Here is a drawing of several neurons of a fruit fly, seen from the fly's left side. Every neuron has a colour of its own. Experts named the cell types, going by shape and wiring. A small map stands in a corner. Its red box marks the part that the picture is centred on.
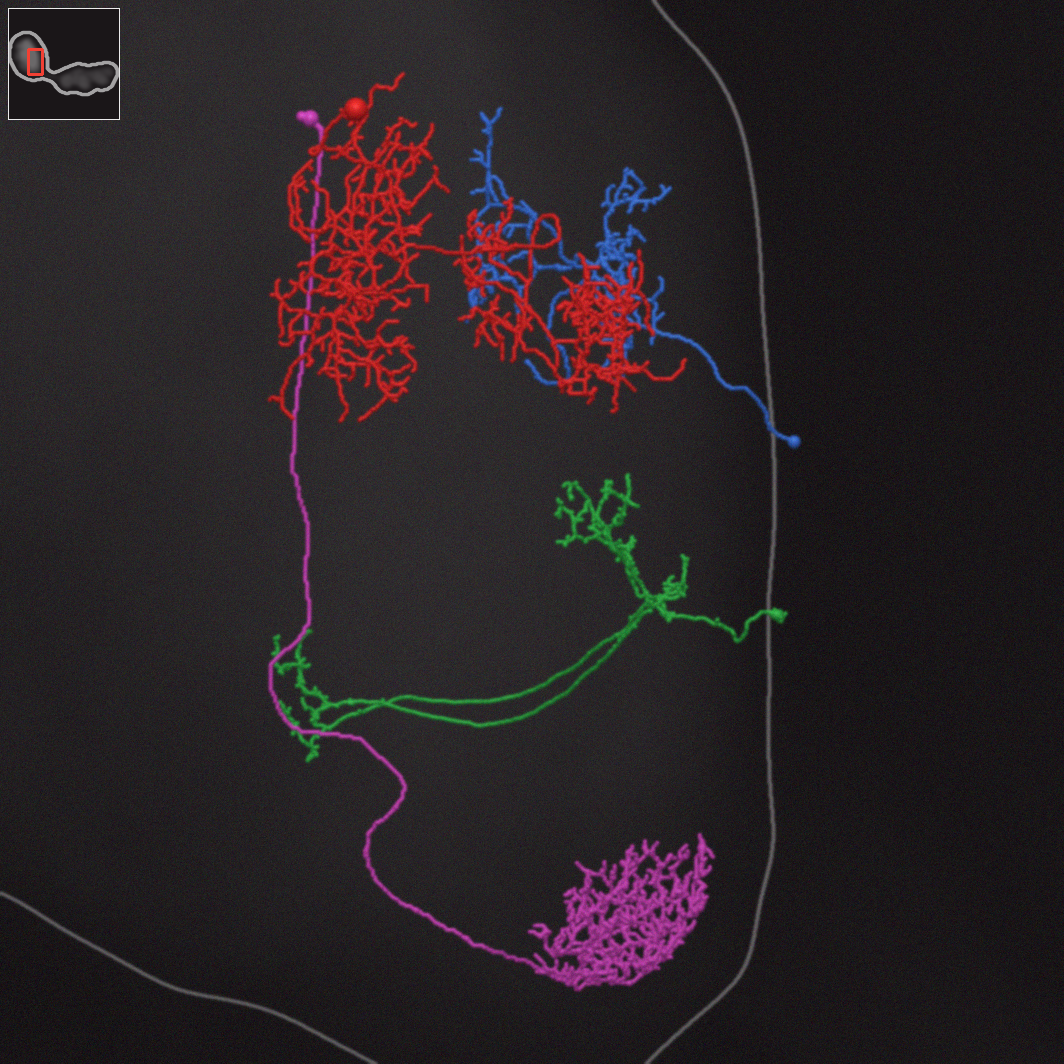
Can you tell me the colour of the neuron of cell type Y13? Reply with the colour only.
blue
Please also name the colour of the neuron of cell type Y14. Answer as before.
green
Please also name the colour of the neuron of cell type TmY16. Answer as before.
red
